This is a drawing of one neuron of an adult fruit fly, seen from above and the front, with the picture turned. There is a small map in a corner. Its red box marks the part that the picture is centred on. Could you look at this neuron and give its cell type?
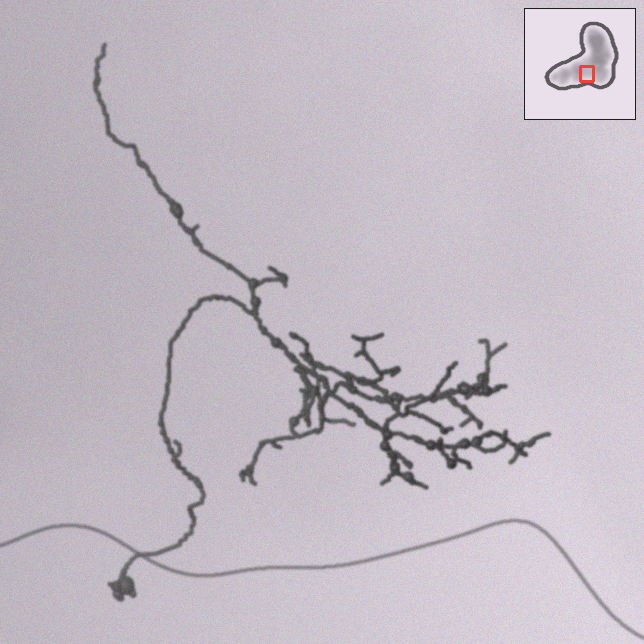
IN21A037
